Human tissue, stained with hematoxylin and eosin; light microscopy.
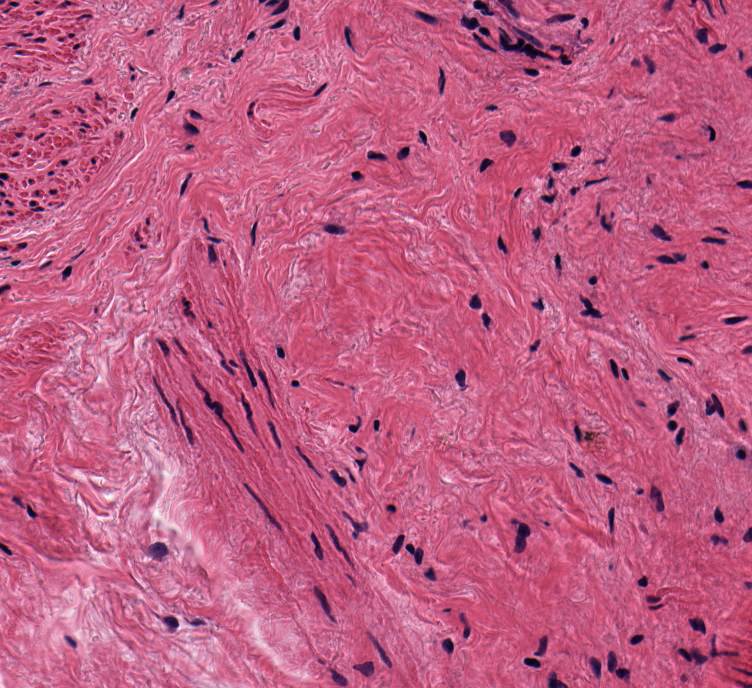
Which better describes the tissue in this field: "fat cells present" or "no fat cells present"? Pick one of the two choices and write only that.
No fat cells present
